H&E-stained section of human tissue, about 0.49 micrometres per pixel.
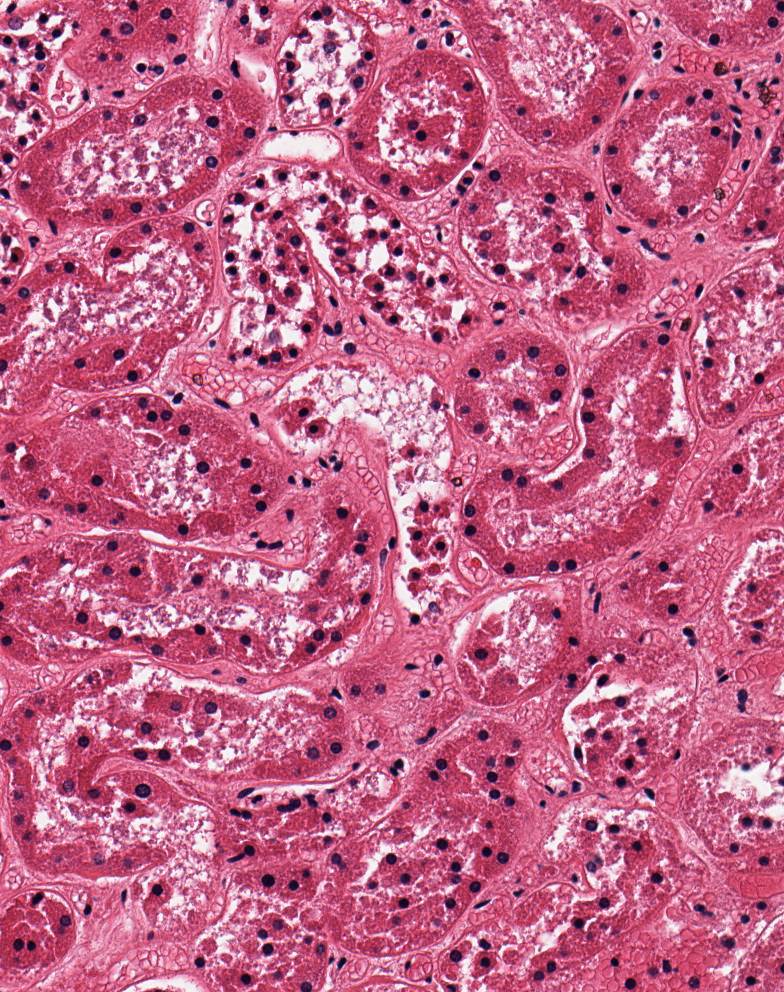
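Renal cortex. Closely set tubules, cut in round and elongated winding profiles, pack the whole field. Most are lined by a single layer of cuboidal to low columnar cells with abundant granular eosinophilic cytoplasm. Round, dark nuclei sit in a single row toward the cell bases. No glomerulus anywhere in the field.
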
